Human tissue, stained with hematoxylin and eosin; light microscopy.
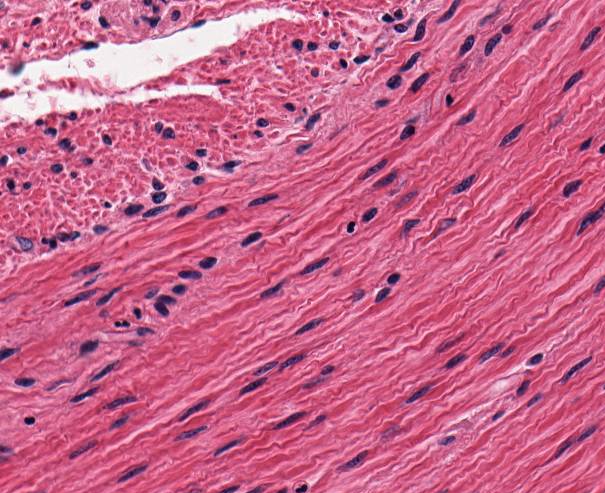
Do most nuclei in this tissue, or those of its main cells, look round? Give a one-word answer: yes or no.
No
